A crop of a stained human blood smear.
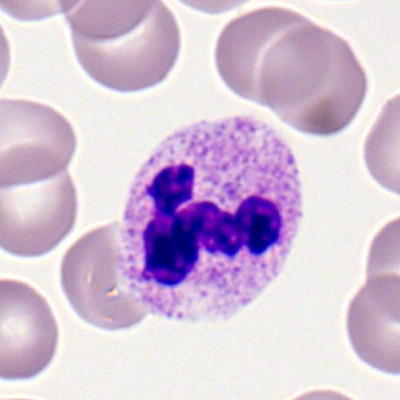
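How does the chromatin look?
Dense, dark purple and clumped.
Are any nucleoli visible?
None that I can find.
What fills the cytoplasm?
Fine violet granules, and I see no vacuoles among them.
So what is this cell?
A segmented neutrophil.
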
